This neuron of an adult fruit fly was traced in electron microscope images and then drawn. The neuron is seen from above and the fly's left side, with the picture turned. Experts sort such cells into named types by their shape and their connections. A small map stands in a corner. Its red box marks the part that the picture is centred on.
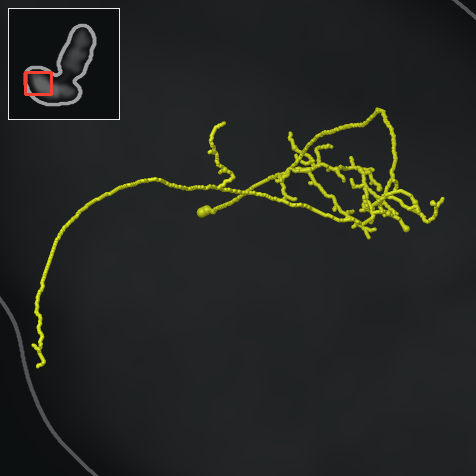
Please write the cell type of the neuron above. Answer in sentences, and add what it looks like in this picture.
The cell type is MeTu4f. Its broad class is visual projection neuron. It lies in the brain. The cell body is in the middle of the picture.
